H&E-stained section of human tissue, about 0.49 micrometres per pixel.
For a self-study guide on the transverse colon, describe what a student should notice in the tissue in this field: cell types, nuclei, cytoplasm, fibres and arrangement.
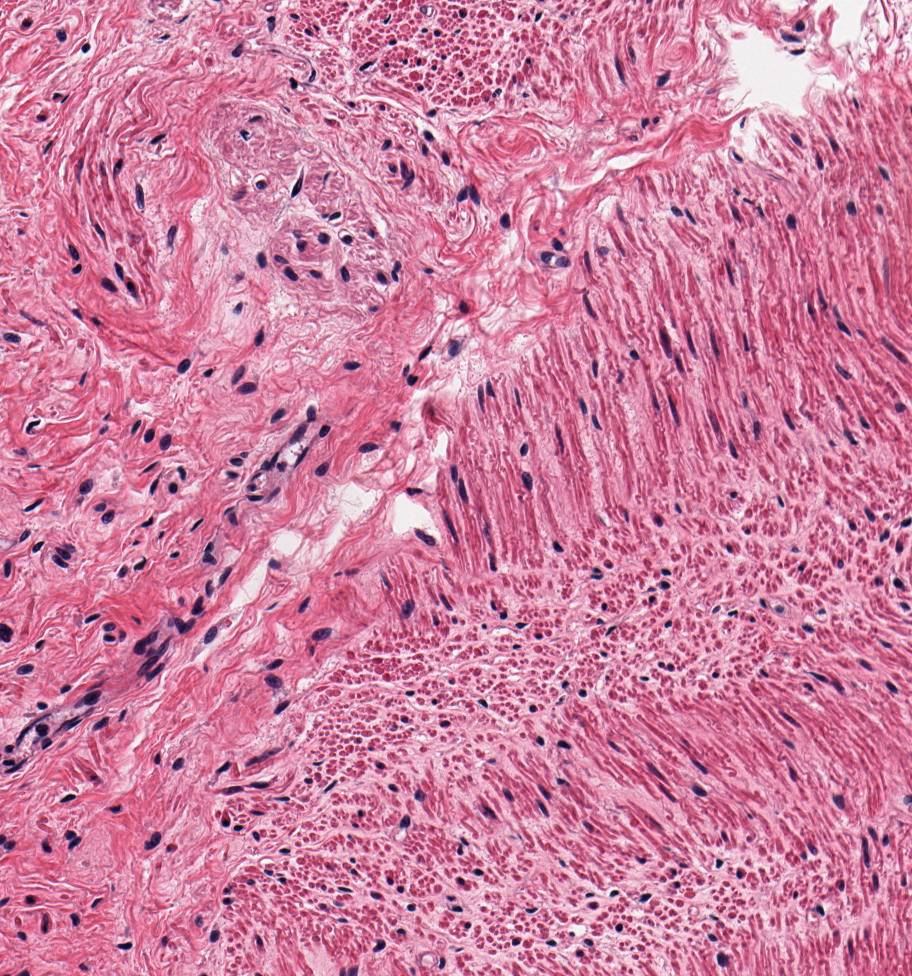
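In the lengthwise bundles, the smooth muscle nuclei are elongated and cigar-shaped. On the left, the connective tissue is made up of wavy pink collagen bundles containing scattered spindle-shaped nuclei. Neither epithelium nor fat cells appear anywhere in the field.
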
